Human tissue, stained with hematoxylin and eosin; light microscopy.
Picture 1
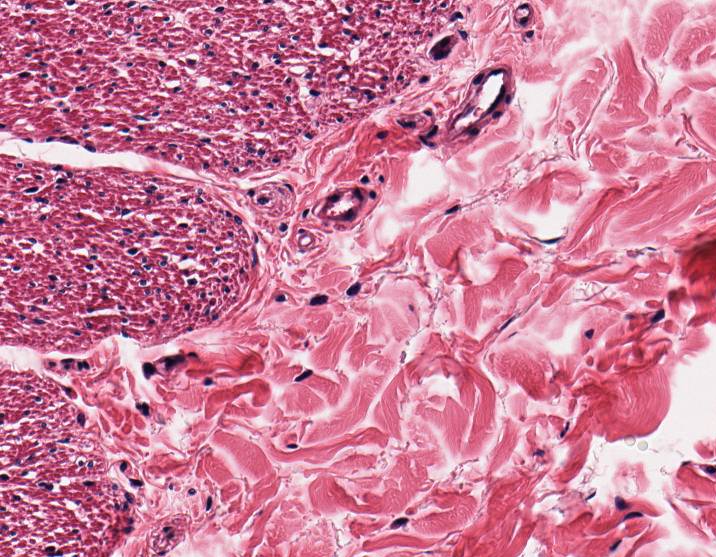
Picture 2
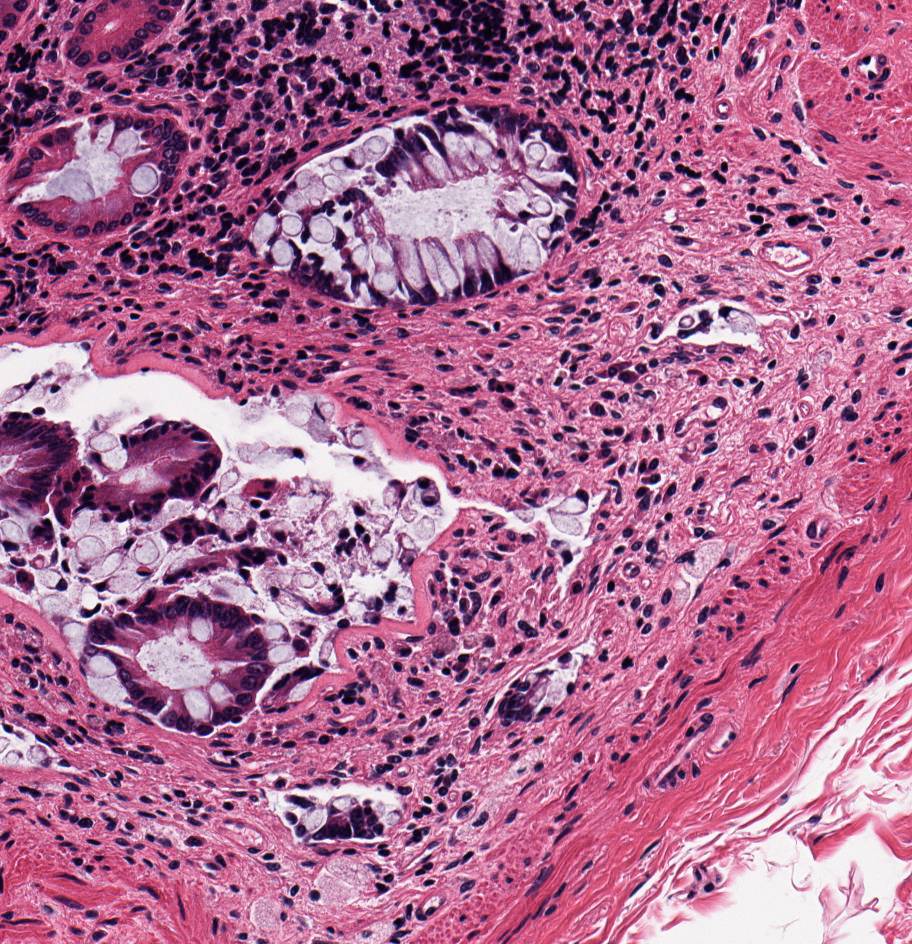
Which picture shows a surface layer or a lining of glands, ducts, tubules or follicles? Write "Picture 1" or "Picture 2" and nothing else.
Picture 2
